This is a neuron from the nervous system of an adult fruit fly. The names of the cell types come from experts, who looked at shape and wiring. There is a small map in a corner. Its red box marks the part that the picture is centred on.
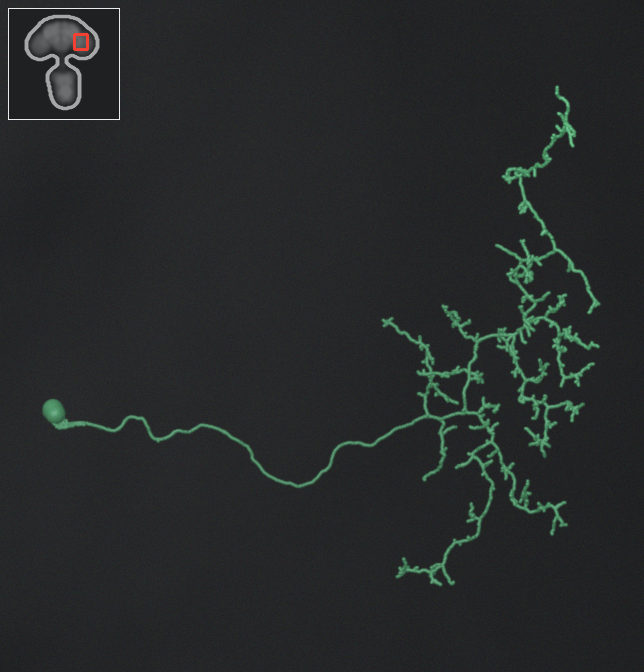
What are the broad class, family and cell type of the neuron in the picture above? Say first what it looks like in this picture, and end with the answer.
Its cell body lies on the left of the picture. Dozens of branch ends can be seen. This is an optic-lobe intrinsic neuron. The family is Cm. The cell type is Cm15.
